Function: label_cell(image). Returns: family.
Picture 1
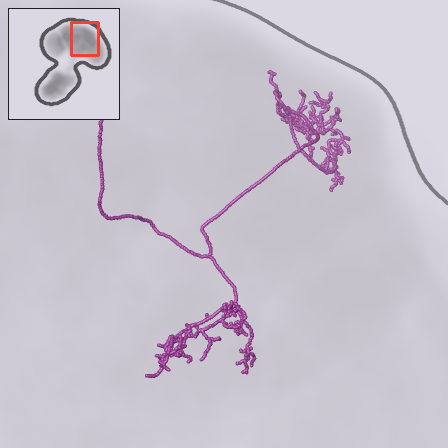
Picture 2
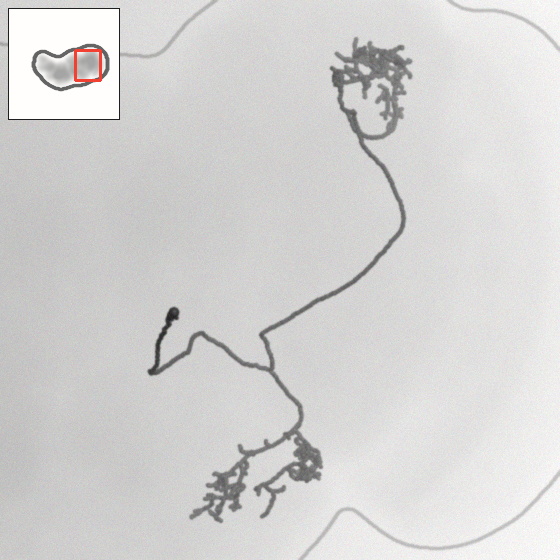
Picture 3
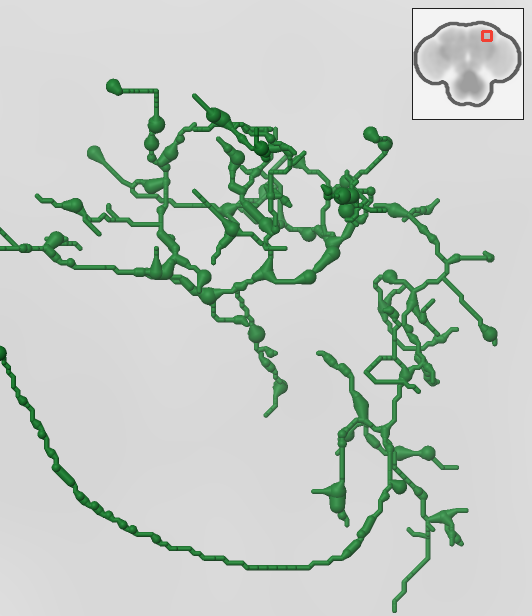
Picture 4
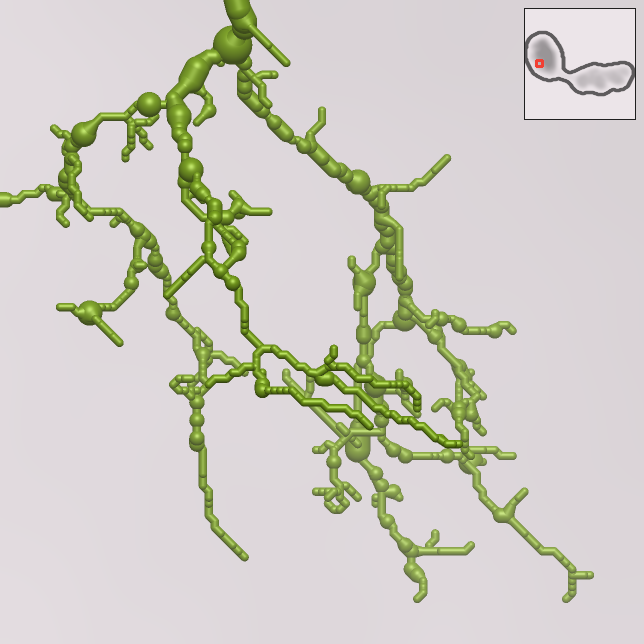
hemilineage CREa1_ventral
